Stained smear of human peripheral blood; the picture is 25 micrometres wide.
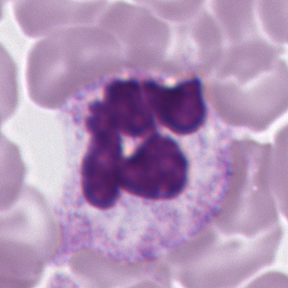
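Segmented neutrophil. Its nucleus, I note, falls into more than two separate lobes of dark purple, densely clumped chromatin, set toward the upper part so that a wider band of cytoplasm lies below. Fine, small violet-pink granules are scattered throughout that cytoplasm.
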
